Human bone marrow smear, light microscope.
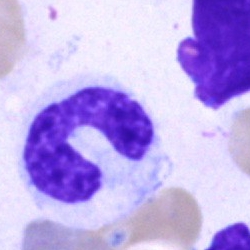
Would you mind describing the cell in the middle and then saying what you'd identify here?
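Roughly round cell. Nucleus bent into a horseshoe or C shape, chromatin dark purple and coarsely clumped. No coarse or brightly coloured granules in the cytoplasm. Name: band neutrophil.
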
